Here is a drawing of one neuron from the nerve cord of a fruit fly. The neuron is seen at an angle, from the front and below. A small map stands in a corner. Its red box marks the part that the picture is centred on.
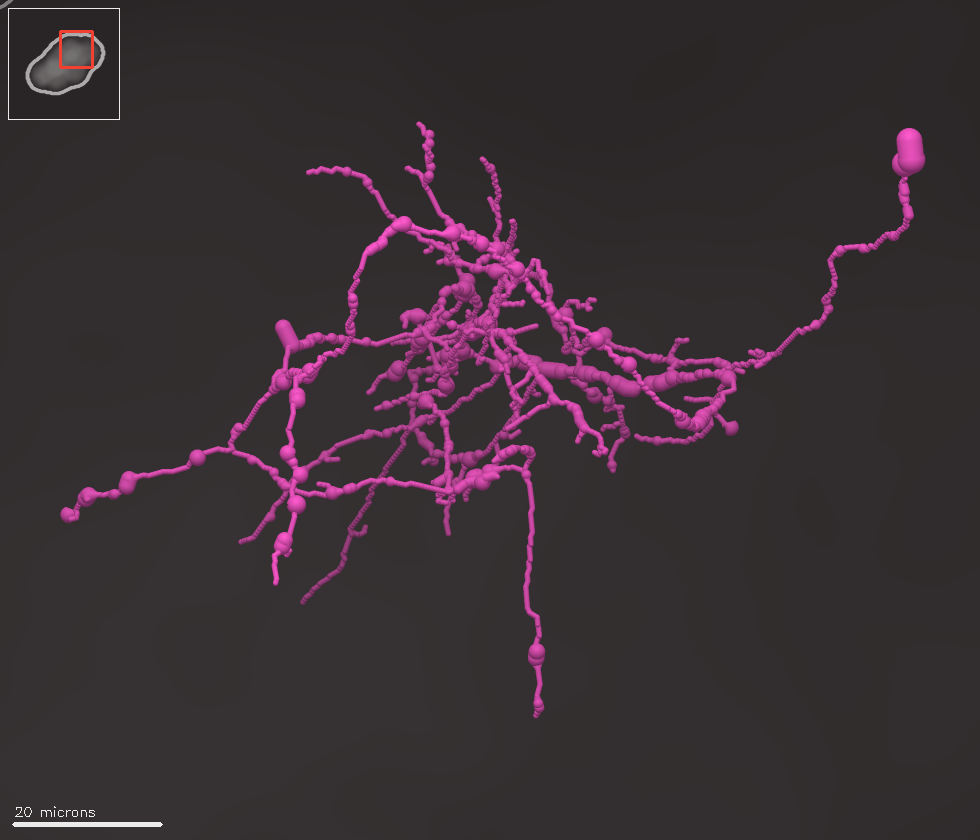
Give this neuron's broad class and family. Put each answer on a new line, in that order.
nerve-cord intrinsic neuron
hemilineage 01A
